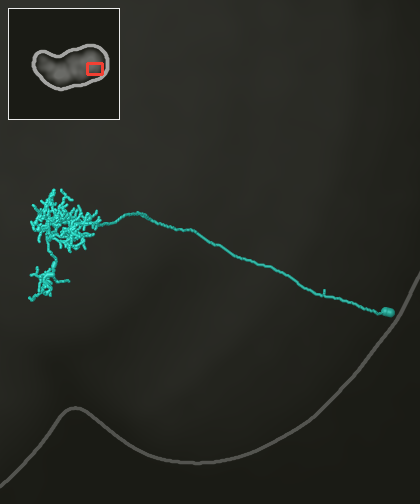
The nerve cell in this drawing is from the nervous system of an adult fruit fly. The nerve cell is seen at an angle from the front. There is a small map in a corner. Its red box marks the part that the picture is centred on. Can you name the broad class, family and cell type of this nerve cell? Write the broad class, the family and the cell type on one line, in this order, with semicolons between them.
optic-lobe intrinsic neuron; Tm; Tm24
